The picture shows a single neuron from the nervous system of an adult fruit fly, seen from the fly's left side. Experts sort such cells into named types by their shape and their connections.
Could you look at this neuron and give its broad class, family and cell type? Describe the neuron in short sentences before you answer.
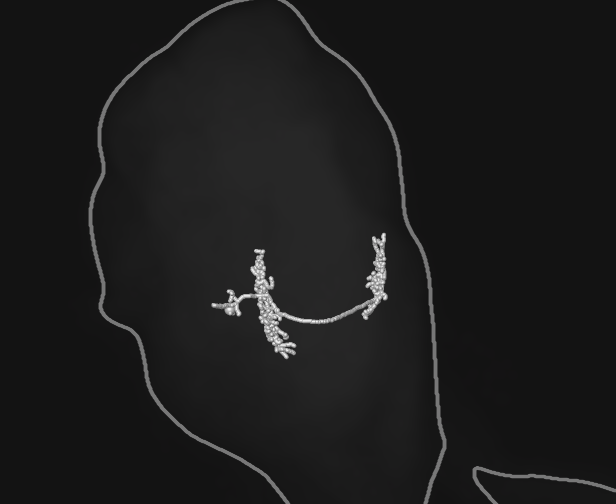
In this view it is wider than it is tall. Its broad class is optic-lobe intrinsic neuron. The family is TmY. Its cell type is TmY19a.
